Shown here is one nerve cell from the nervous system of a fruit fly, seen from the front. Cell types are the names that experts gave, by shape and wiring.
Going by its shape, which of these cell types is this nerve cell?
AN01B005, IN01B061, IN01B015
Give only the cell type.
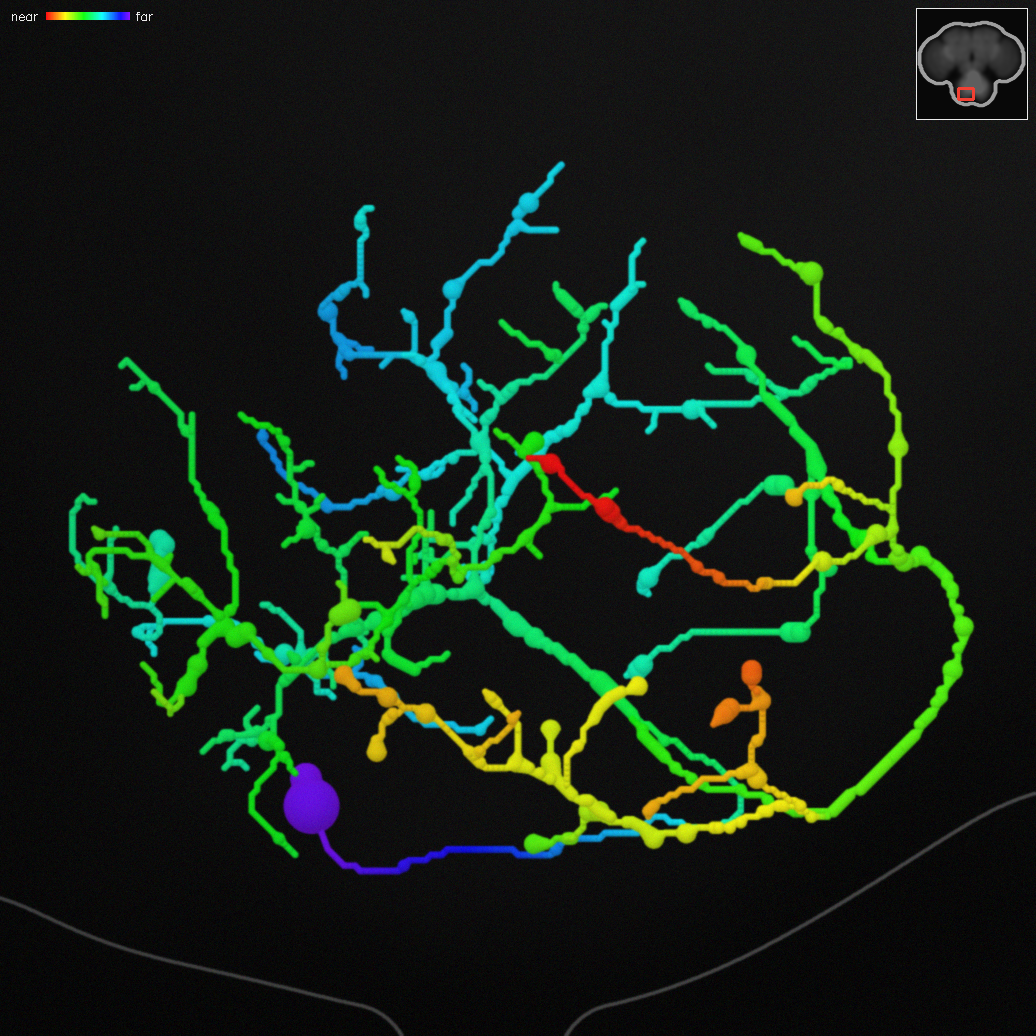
IN01B015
